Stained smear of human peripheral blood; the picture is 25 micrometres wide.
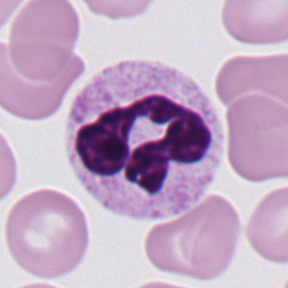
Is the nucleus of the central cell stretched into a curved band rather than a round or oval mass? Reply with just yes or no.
Yes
